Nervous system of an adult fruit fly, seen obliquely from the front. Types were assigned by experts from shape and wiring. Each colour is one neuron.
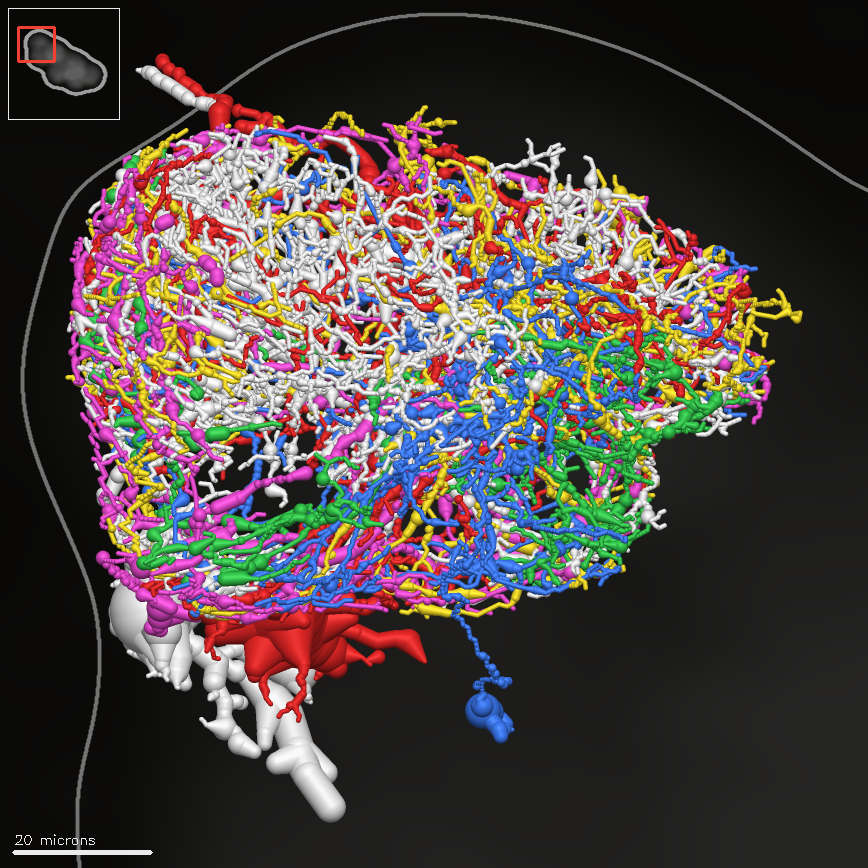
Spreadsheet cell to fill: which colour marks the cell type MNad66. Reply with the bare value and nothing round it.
white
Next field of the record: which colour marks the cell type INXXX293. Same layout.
yellow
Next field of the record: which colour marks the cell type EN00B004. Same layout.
red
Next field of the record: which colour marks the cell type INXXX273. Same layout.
green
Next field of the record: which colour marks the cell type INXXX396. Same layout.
blue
